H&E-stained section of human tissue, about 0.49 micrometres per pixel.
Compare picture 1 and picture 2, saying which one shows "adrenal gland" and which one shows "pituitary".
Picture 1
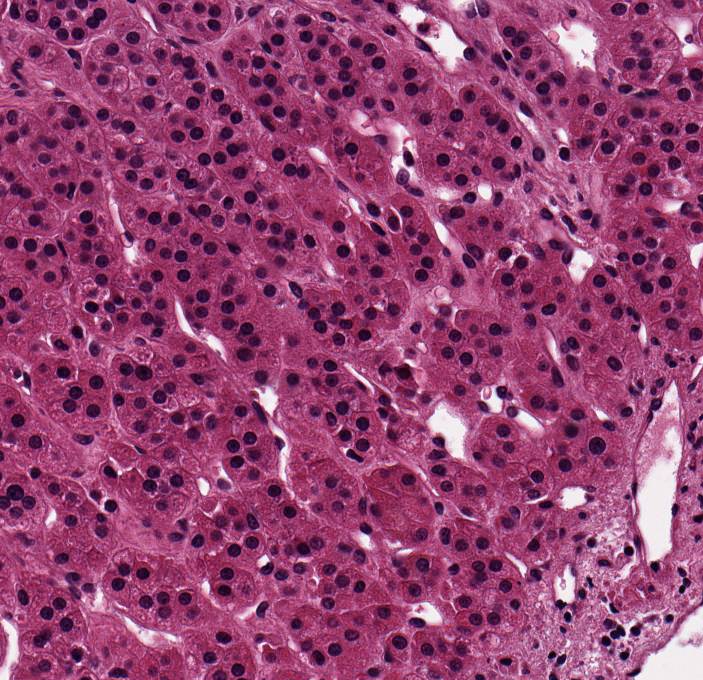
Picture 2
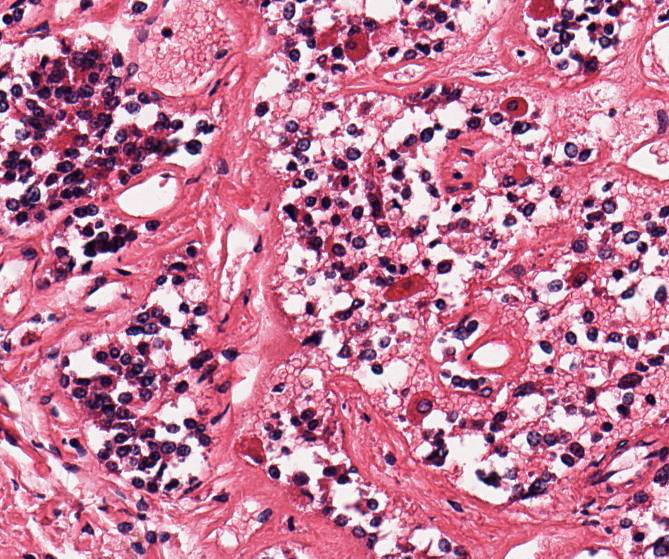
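Identification: adrenal gland, picture 1; pituitary, picture 2. Picture 1: cells in nests and short cords across the whole field, separated by thin partitions. Cells polygonal, abundant pink finely granular cytoplasm; borders visible as thin pale lines. Nuclei round, fairly uniform, mostly central, one per cell. Picture 2: rounded nests separated by bands of pink fibrous stroma. A minority of larger cells with solid deep-pink cytoplasm scattered singly, mostly central and right. Left-side nests more crowded with dark nuclei than the large central nest; no fat cells.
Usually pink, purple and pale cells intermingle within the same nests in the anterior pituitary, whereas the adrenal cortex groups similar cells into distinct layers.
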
